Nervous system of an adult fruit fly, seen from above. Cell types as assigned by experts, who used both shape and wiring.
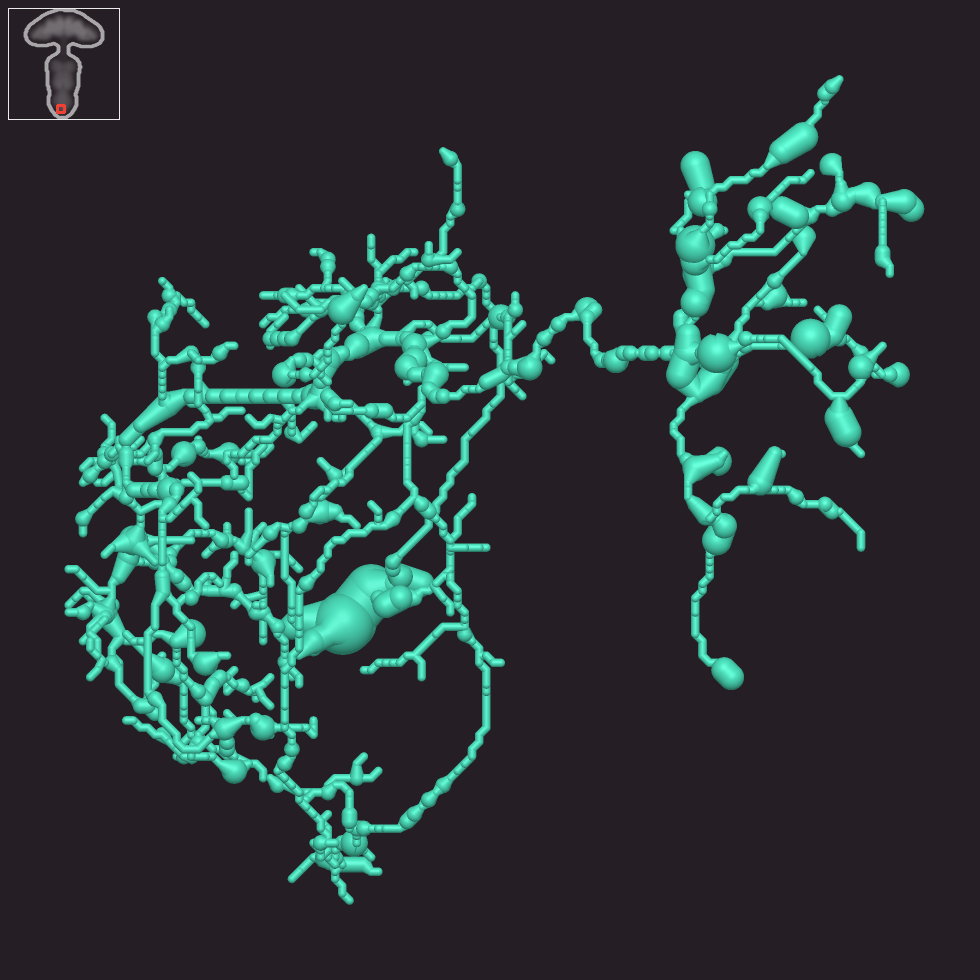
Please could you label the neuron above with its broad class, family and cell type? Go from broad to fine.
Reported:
nerve-cord intrinsic neuron; hemilineage 06A; IN06A098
